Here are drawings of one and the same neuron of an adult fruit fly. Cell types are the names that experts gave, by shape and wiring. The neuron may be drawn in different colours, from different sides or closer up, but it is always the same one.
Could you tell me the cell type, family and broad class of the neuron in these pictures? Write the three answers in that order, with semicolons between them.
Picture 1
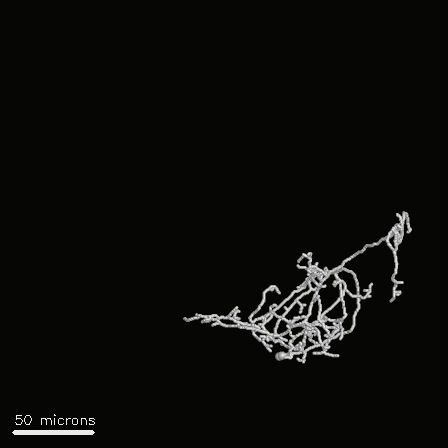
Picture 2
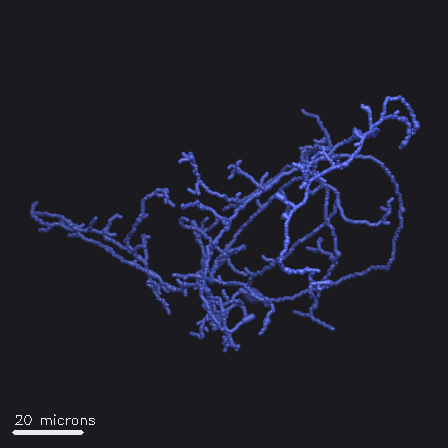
IN04B079; hemilineage 04B; nerve-cord intrinsic neuron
